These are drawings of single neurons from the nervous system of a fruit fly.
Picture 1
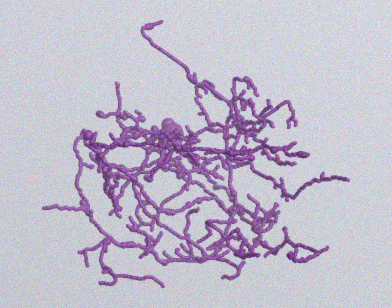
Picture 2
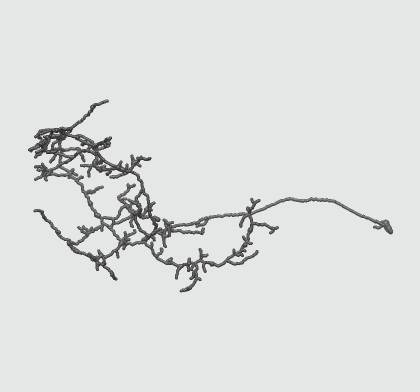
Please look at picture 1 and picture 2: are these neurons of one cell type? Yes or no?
no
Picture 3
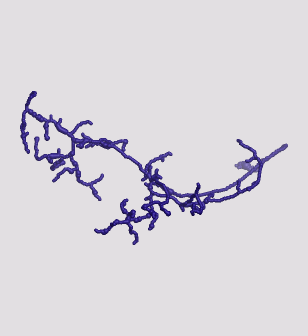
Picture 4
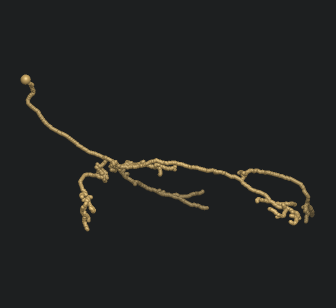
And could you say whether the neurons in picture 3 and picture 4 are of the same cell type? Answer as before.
no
